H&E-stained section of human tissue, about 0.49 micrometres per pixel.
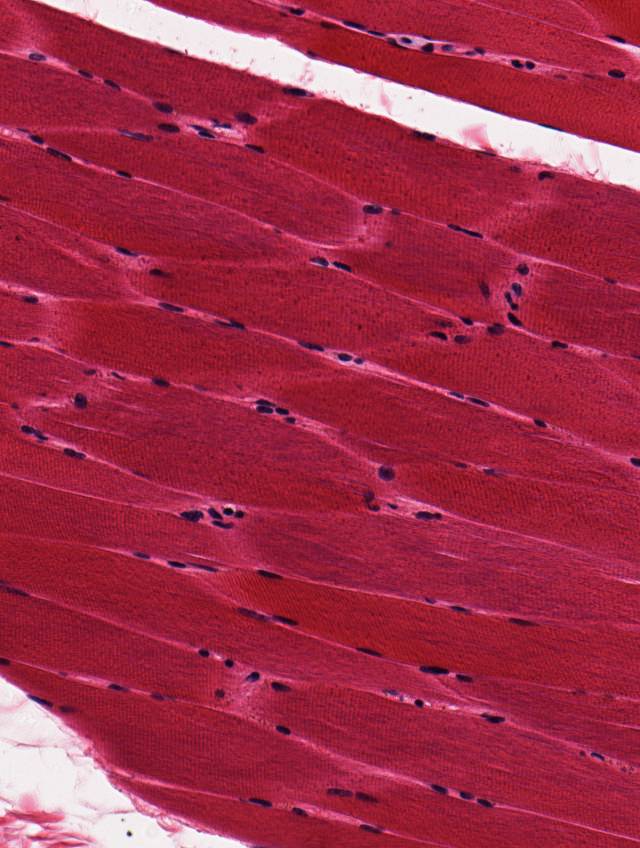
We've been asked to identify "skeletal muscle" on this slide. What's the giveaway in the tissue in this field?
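This is skeletal muscle. Look first at the fibres: they are long and parallel, running across the whole field from upper left to lower right.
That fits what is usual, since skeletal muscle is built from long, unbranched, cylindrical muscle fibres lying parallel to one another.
Now find the nuclei, which are dark and elongated and sit at the edges of the fibres rather than in their centres.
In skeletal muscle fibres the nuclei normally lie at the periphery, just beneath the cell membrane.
You can also note that the fibre cytoplasm stains a deep red with eosin, and that only thin, pale strands of connective tissue separate the fibres.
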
